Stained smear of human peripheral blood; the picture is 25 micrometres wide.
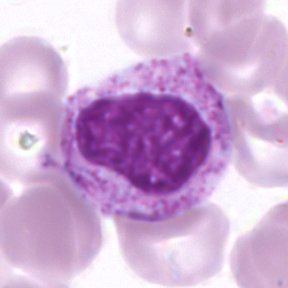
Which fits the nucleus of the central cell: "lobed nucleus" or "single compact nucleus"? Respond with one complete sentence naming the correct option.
The nucleus is one round, oval or kidney-shaped compact mass, not lobed or folded.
